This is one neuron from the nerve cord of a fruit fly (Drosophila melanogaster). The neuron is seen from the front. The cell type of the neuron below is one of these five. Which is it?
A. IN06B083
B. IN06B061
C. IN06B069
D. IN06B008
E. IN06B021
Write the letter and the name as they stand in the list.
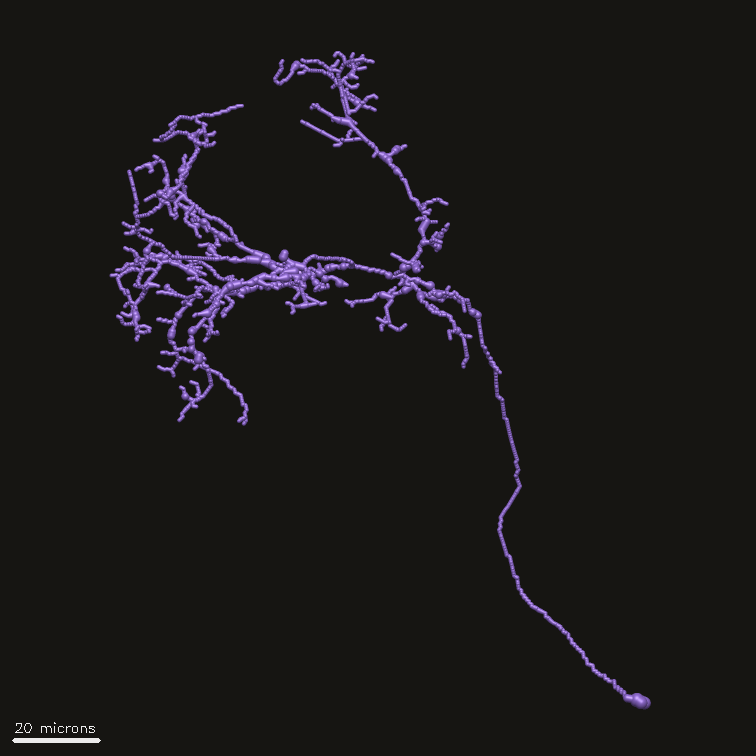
B. IN06B061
